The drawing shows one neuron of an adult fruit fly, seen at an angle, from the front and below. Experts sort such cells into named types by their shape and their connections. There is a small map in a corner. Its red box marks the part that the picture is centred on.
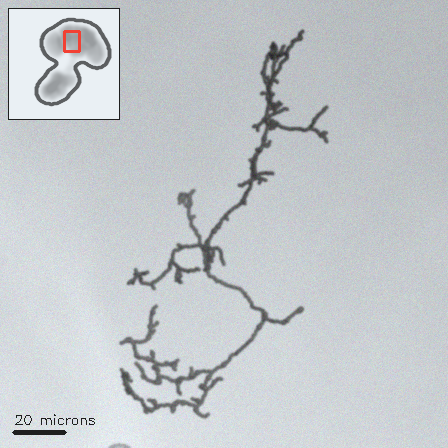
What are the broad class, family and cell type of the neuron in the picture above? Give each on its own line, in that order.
central-brain intrinsic neuron
hemilineage PSp1
PS193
